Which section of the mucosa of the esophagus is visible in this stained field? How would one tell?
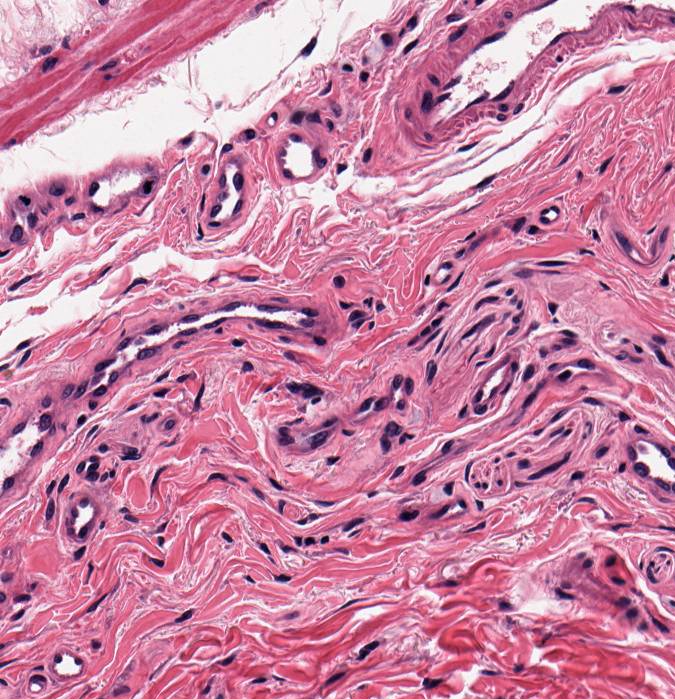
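First, the part: loose connective tissue. Second, the cells: scattered stromal cells with dark, elongated, spindle-shaped nuclei. Third, what is missing: no fat cells anywhere, and no dense lymphocytic infiltrate in the stroma. Fourth, white cleft-like gaps split the tissue, mostly in the upper third.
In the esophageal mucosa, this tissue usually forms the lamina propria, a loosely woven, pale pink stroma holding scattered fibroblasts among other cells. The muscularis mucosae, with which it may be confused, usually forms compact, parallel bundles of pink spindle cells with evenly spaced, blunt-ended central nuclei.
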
